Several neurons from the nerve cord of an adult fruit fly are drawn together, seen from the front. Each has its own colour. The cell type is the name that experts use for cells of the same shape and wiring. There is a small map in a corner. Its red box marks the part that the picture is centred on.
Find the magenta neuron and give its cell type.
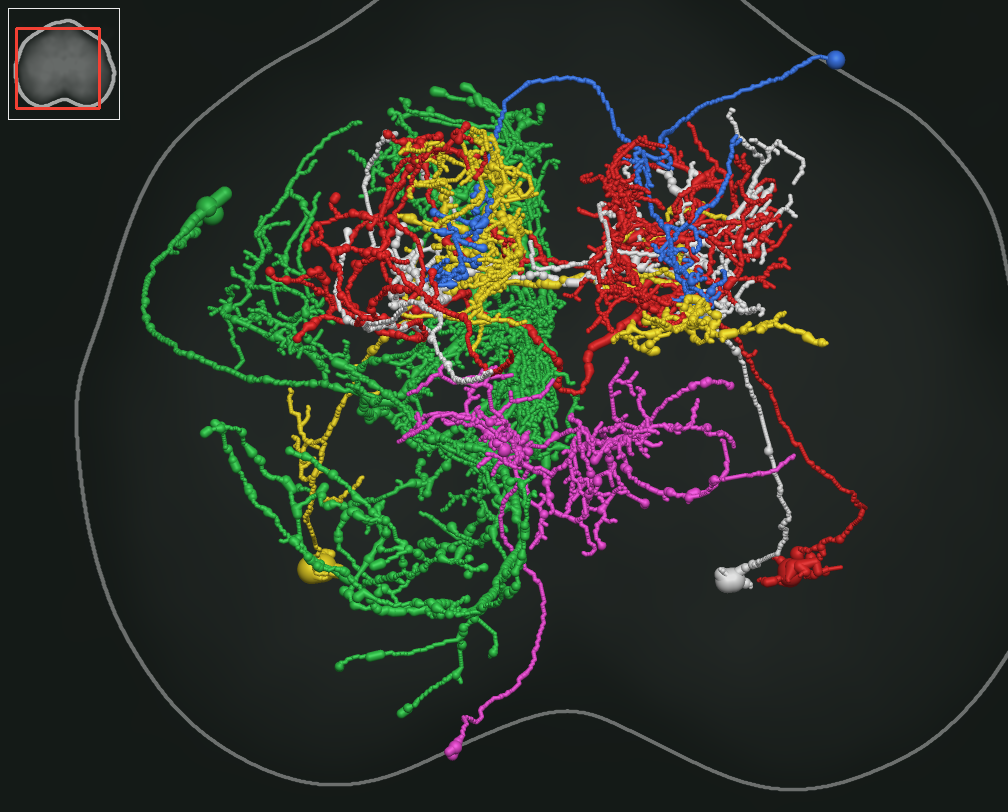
IN05B092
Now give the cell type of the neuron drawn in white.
AN07B043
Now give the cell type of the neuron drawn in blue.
IN06A091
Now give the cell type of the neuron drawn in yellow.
IN07B032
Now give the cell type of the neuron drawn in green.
IN09A007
